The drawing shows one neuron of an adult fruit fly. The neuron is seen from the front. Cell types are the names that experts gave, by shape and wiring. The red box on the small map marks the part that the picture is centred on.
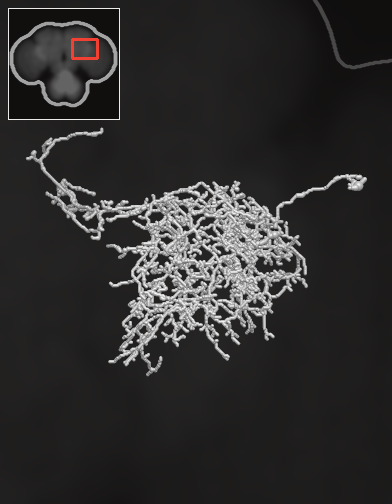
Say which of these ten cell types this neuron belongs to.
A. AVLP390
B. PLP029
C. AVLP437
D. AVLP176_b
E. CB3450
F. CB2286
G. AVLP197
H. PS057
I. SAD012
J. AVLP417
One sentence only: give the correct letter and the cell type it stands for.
Identified by cell type, the neuron is AVLP390 from option A.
